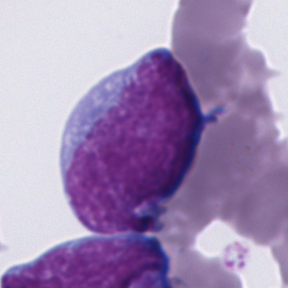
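Myeloblast. Its nucleus fills most of the cell and sits toward the lower right, with finely granular, evenly spread chromatin lacking coarse clumps. The cytoplasm forms a narrow crescent along the upper-left side, and a small pale-blue tag projects from the right edge of the cell.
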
